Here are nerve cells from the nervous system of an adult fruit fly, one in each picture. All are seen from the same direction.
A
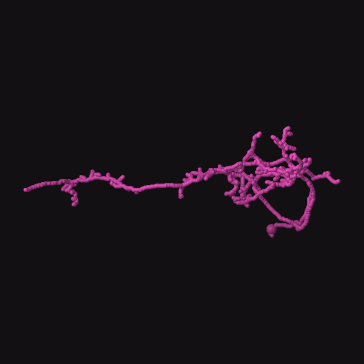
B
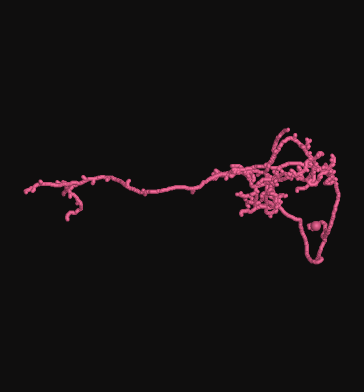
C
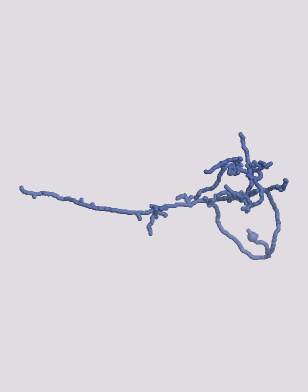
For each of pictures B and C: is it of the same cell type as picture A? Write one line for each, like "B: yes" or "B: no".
B: yes
C: no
